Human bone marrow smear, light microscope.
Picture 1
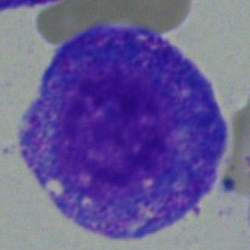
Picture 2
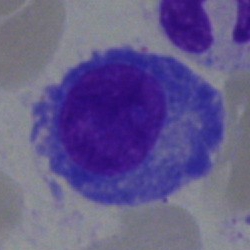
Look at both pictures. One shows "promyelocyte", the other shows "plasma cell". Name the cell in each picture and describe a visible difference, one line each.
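Picture 1 is a promyelocyte. Fine reddish-purple granules are scattered over the cell, most visibly toward the edges.
Picture 2 is a plasma cell. No granules are seen in the cytoplasm.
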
